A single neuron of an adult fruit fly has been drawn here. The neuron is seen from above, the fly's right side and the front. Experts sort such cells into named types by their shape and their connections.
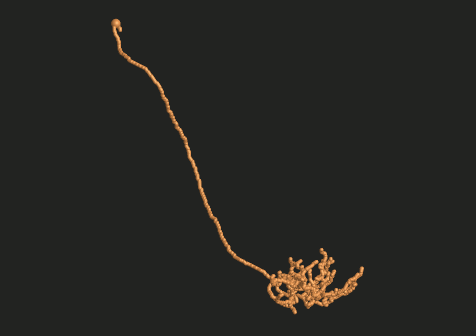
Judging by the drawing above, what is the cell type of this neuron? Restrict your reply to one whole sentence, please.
The neuron here falls under cell type AVLP548_b.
